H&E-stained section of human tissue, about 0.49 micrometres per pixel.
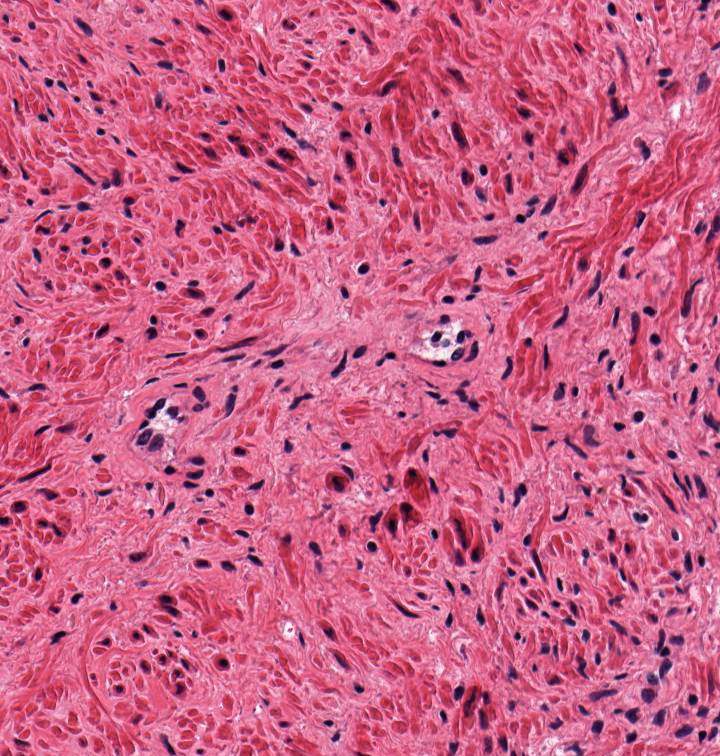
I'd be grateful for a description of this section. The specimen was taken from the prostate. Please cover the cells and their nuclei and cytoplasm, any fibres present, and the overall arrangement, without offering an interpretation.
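Across the whole field, bundles of spindle cells interlace in many different directions. Near the centre, within the paler stroma, lie two small thin-walled vessels. No epithelium or glands are present.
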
